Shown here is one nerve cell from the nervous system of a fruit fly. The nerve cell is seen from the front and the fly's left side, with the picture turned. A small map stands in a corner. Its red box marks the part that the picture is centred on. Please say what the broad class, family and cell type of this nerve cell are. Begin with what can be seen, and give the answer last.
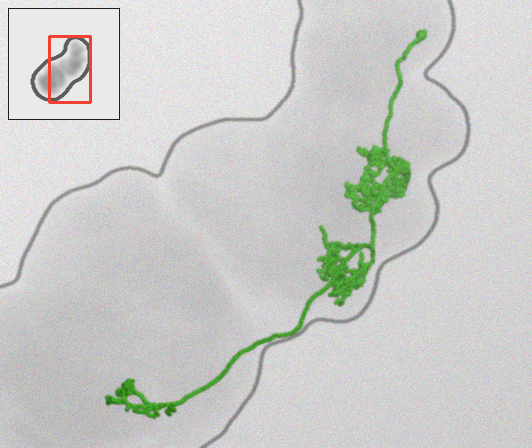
The cell body is at the upper right of the picture. As drawn here it is about as wide as it is tall. Its broad class is ascending neuron. Its family is hemilineage 09B. The cell type is AN09B011.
